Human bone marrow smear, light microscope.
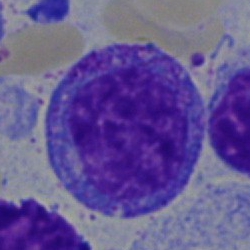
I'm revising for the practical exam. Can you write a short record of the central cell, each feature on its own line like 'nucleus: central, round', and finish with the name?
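Outline: round and smooth
Nucleus: fills most of the cell
Cytoplasm: a narrow blue rim
Chromatin: dark purple, finely textured, with small paler streaks
Granules: fine, purple, scattered in the cytoplasm, most visible along the upper edge
Name: promyelocyte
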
